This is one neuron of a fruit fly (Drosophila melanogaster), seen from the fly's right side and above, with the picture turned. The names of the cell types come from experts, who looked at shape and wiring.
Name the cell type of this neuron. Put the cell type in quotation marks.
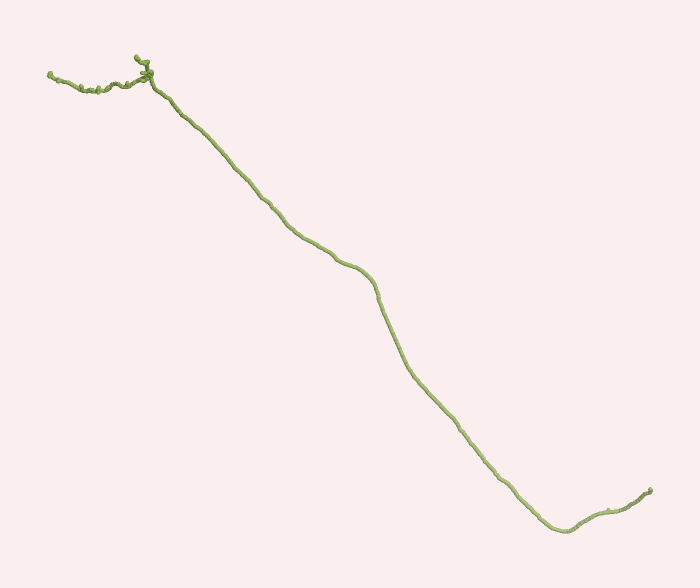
"LgAG6"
